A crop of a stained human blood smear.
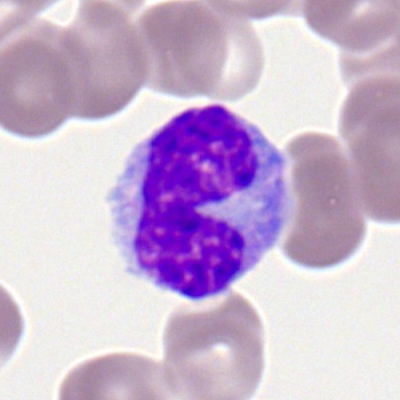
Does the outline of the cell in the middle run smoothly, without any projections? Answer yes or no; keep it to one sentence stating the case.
No, along its edge the cell is rough, not smooth.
